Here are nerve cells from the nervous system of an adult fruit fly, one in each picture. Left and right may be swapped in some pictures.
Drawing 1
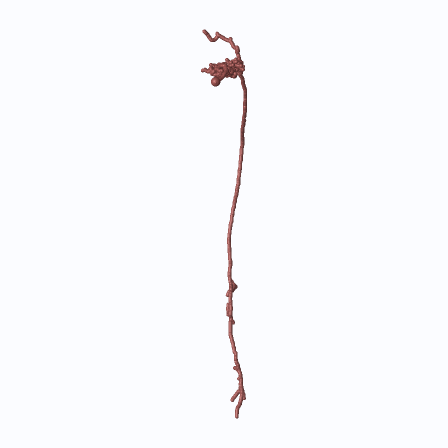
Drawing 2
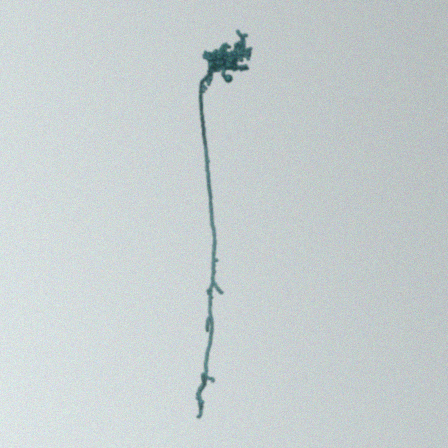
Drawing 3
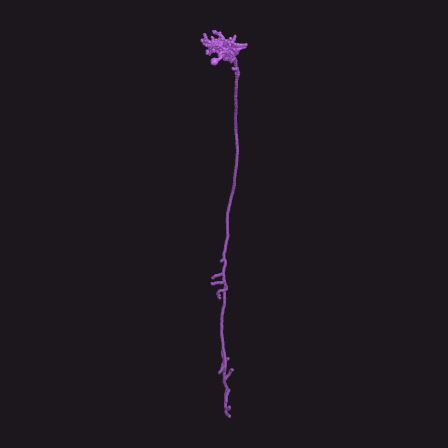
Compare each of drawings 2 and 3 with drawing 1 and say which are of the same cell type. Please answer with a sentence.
None of them is of the same cell type.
